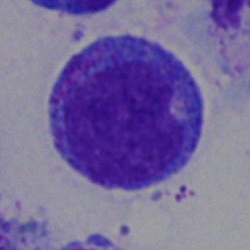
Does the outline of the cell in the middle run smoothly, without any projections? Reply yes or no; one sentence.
Yes, the outline of the cell is smooth.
